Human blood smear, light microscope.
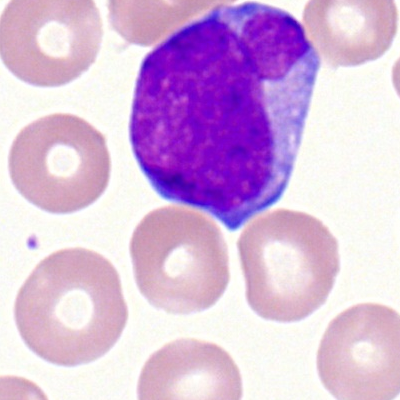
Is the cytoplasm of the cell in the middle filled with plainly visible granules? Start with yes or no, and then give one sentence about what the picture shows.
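No. The cytoplasm shows no visible granules.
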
